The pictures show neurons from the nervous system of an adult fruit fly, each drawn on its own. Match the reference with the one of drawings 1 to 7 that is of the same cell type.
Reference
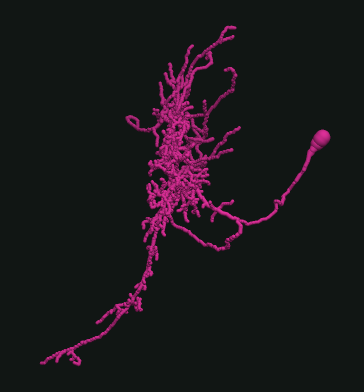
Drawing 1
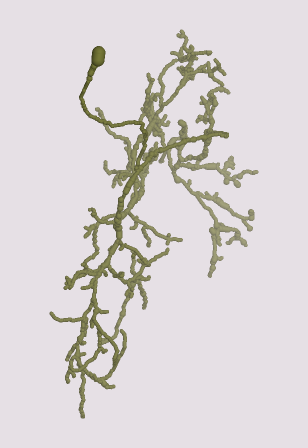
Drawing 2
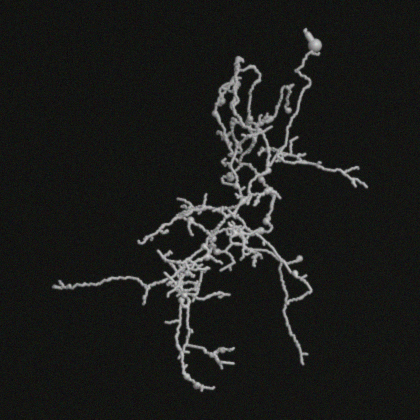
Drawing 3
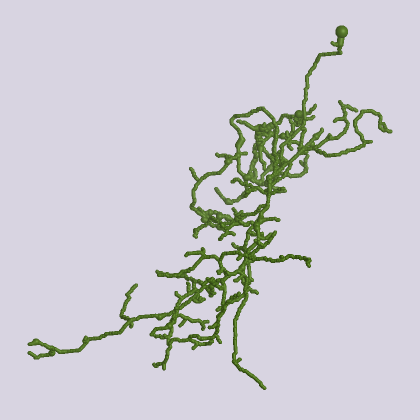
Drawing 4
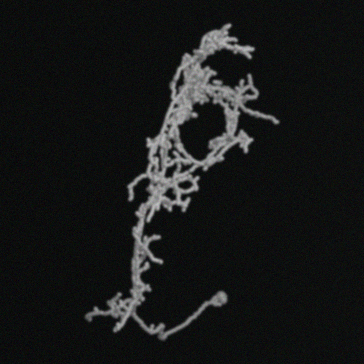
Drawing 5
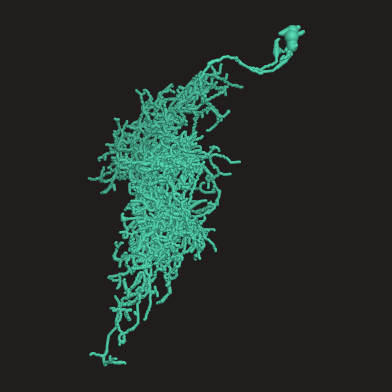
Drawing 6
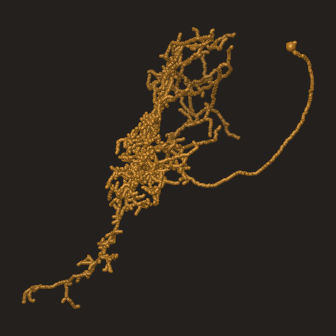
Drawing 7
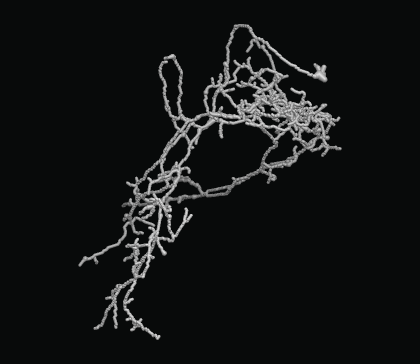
Drawing 6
